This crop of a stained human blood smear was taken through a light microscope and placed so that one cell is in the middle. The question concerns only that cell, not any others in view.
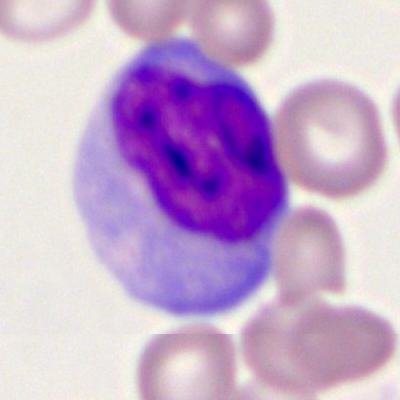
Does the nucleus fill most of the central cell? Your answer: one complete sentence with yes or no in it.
No, the cell's cytoplasm is ample, not a thin rim.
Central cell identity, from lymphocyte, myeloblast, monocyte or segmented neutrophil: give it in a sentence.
The centrally positioned cell in the crop represents a monocyte.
